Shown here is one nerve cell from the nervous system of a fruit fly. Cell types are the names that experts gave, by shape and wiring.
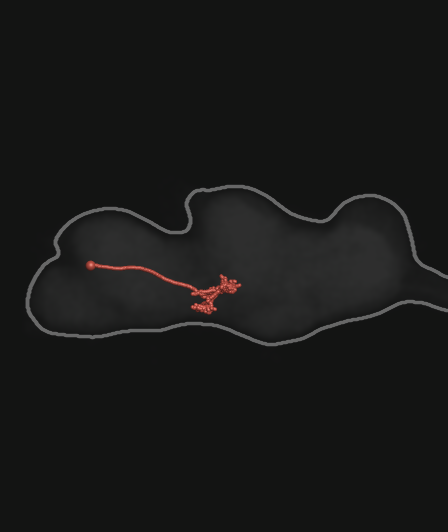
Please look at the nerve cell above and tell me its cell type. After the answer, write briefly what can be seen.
Its cell type is IN06A115. It is a nerve-cord intrinsic neuron. The cell body can be seen on the left of the picture. In this view it is more than twice as wide as it is tall.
